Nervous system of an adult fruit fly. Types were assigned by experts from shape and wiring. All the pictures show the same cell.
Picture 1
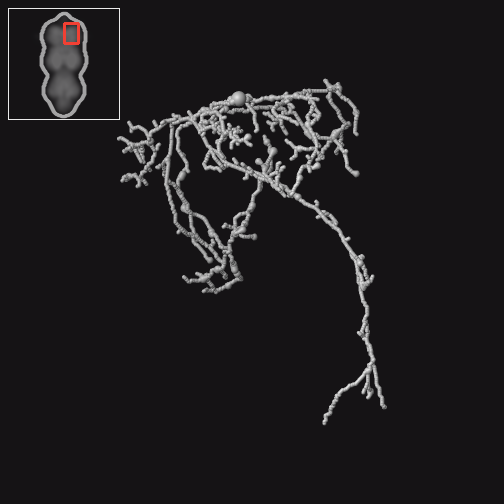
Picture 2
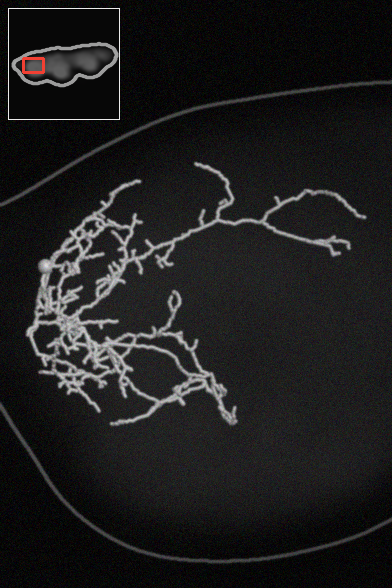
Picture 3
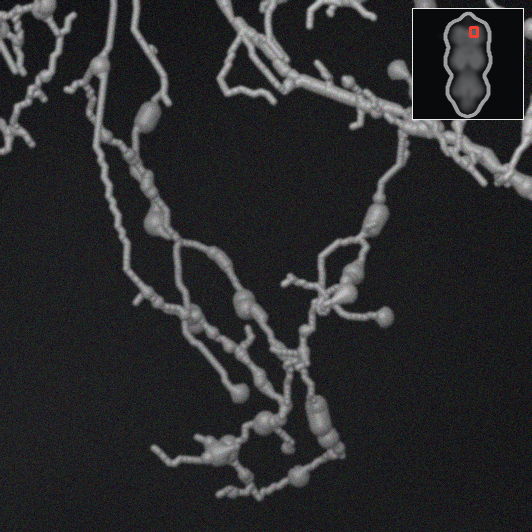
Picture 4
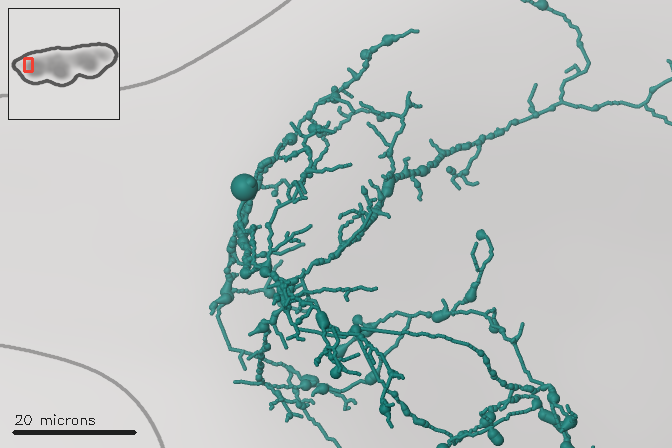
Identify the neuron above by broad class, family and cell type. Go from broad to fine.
nerve-cord intrinsic neuron; hemilineage 09A; IN09A069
